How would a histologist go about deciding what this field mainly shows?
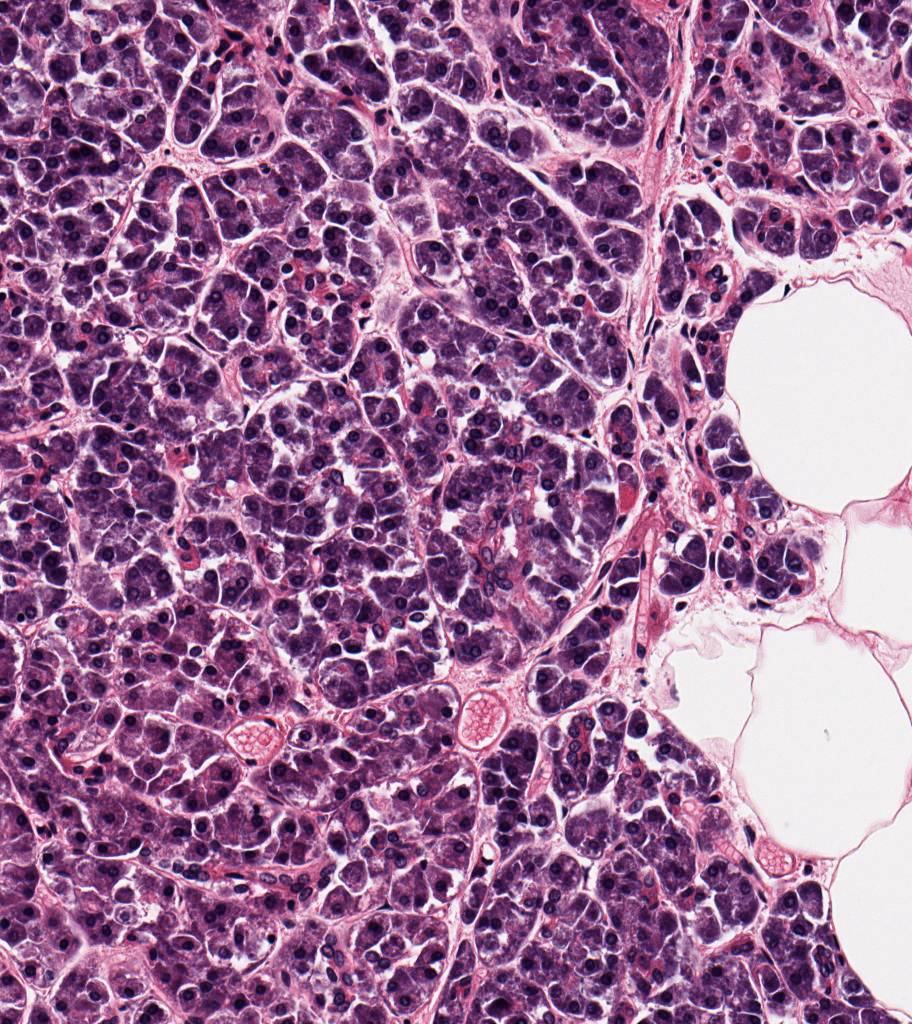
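This field mainly shows exocrine pancreas. See how the acini are closely packed and grouped into lobules by thin pink septa.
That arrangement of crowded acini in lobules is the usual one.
Each acinar cell has deeply purple cytoplasm and a single round nucleus toward its base.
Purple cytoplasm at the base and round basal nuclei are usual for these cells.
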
